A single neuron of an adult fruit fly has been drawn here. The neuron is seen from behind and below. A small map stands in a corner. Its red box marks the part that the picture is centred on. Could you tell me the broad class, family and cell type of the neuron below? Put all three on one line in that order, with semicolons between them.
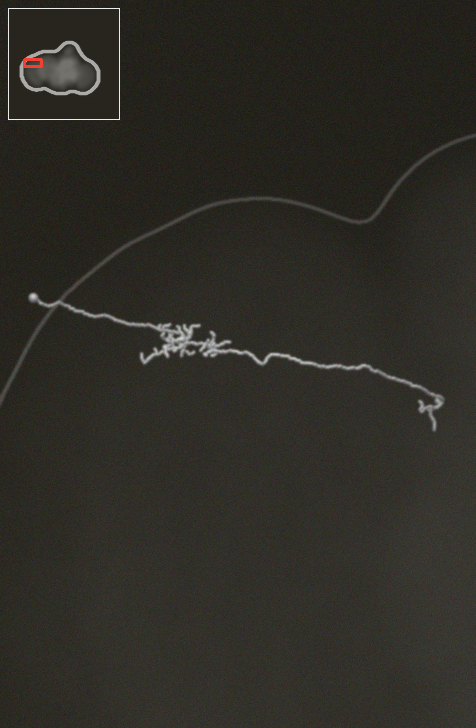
optic-lobe intrinsic neuron; Tm; Tm5b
